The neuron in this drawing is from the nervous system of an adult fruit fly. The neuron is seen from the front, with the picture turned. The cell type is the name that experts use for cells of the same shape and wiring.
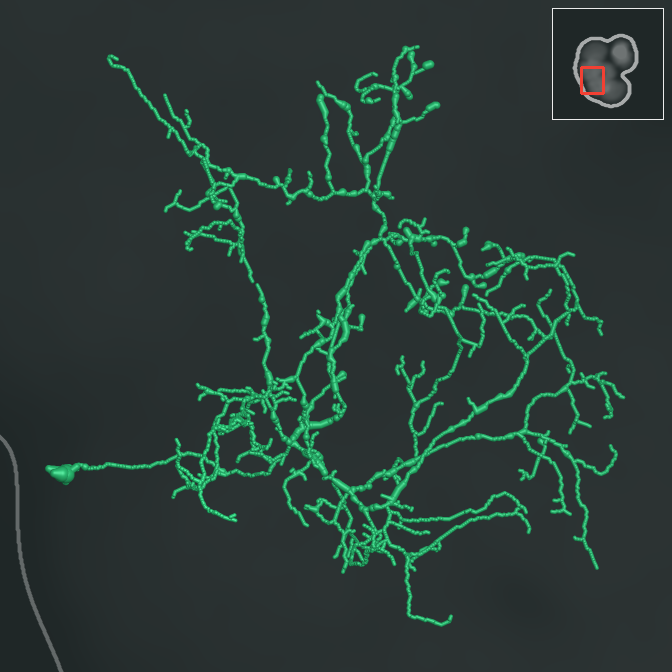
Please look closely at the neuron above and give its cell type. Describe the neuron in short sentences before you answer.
More than a hundred branch ends can be seen. In this view it is about as wide as it is tall. Its broad class is central-brain intrinsic neuron. Its cell type is IB050.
